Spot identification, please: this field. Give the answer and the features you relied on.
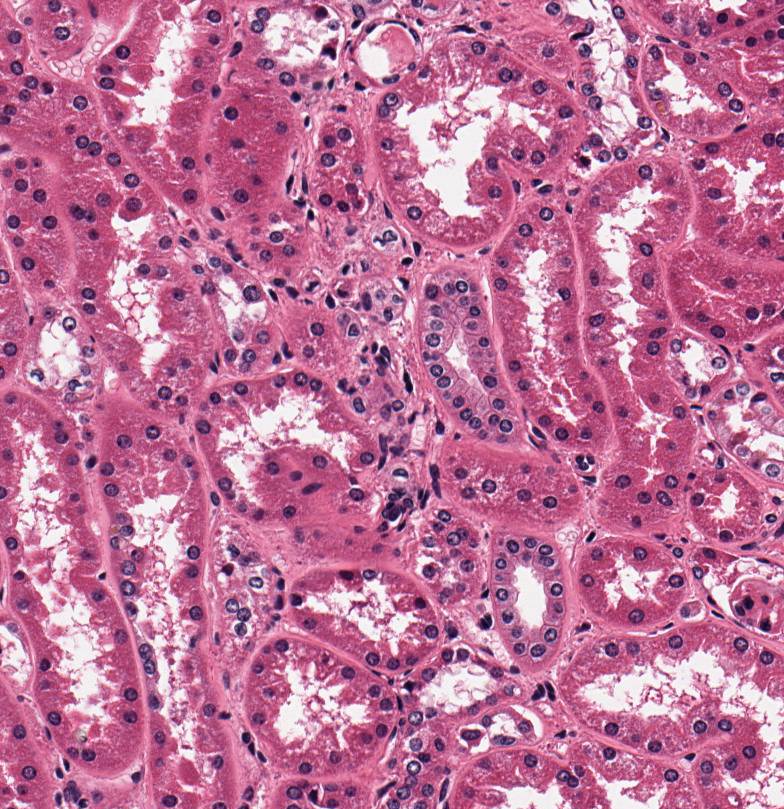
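This is the cortical labyrinth of the kidney: closely packed round, oval and elongated tubule profiles with thin strands between.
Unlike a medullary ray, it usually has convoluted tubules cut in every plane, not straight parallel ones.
Most tubules have tall cuboidal cells with granular, deeply eosinophilic cytoplasm and irregular lumens partly filled by pale pink, ragged material continuous with the cells.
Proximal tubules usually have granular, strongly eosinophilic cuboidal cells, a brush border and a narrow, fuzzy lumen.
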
